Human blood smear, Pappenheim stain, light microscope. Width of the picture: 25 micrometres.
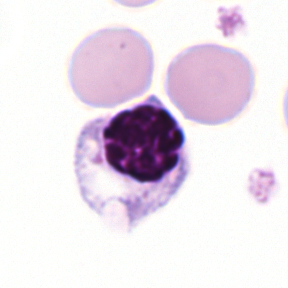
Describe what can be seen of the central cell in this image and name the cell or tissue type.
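By position, the nucleus sits off-centre at the top. By amount, the cytoplasm is plentiful, spreading widely below and left of the nucleus. By contents, clear vacuoles appear, the largest at the lower edge. By outline, the cell is irregular and ragged. Verdict: normoblast.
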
